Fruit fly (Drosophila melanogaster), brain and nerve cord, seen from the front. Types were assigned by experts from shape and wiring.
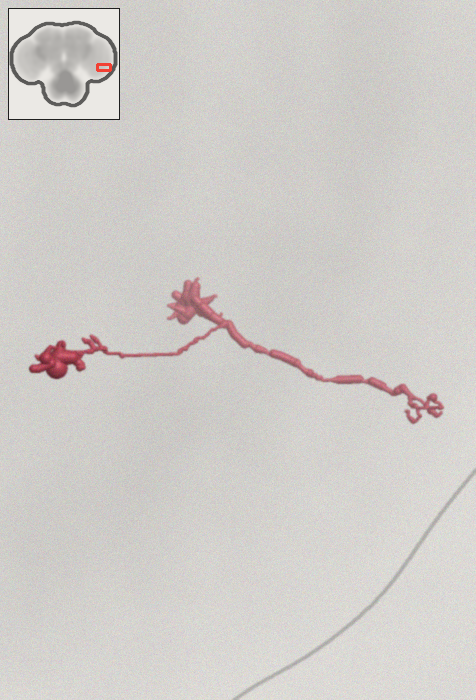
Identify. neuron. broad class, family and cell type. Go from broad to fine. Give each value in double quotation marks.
"optic-lobe intrinsic neuron", "T", "T1"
